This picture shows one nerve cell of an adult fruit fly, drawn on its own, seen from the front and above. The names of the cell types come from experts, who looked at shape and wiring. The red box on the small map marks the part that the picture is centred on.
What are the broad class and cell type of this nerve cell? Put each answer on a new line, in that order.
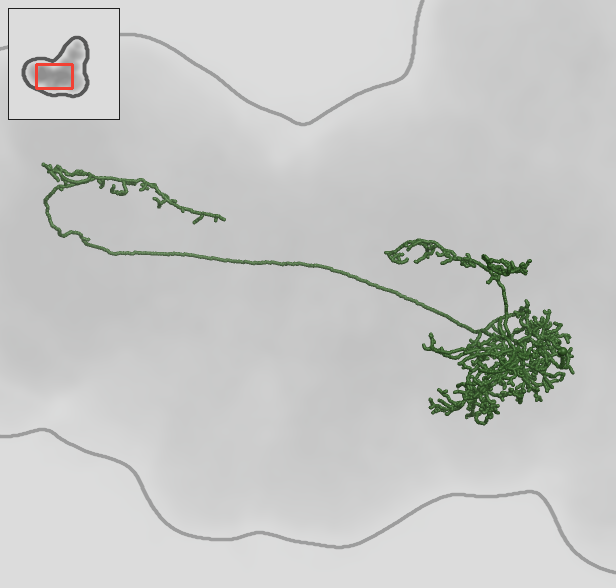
central-brain intrinsic neuron
AVLP219_c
